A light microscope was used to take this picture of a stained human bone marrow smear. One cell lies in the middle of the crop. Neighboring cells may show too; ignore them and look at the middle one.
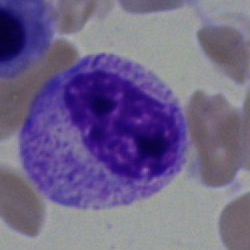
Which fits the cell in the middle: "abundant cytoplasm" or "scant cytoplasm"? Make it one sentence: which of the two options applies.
The cell's cytoplasm around its nucleus is ample.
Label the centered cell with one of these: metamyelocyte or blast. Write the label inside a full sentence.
The cell found in the middle of this crop is a metamyelocyte.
